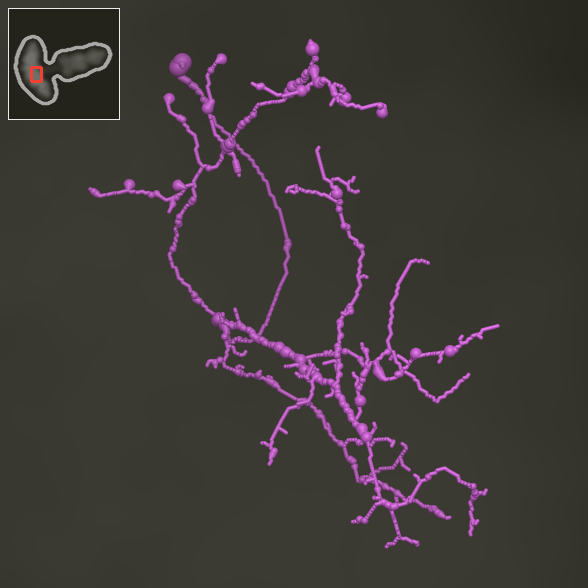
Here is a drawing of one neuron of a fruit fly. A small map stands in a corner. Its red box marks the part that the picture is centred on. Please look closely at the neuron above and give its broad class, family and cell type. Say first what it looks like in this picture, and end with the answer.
It is in the brain and does not reach the nerve cord. The picture shows dozens of branch ends. This is a central-brain intrinsic neuron. Its family is hemilineage SMPp&v1_posterior. Its cell type is CL190.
